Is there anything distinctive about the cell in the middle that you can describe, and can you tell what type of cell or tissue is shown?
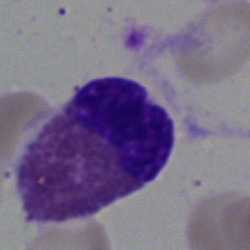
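See how the nucleus sits off to the upper right instead of in the centre? Its chromatin is dark purple and coarsely clumped, and I can't spot any nucleoli. The outline isn't smoothly round either; it's irregular. That one's an eosinophil.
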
